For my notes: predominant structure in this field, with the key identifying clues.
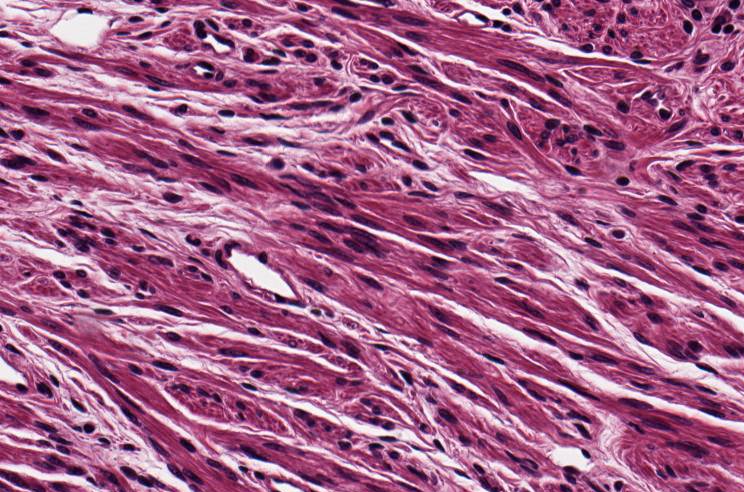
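Tissue: smooth muscle. Spindle cells with pink, eosinophilic cytoplasm; nuclei elongated, dark purple, parallel to the cells' long axis.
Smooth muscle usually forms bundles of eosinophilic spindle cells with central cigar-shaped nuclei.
Thin strands of paler connective tissue between bundles.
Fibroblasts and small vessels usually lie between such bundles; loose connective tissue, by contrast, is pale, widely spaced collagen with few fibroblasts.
No epithelium or fat cells in field.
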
